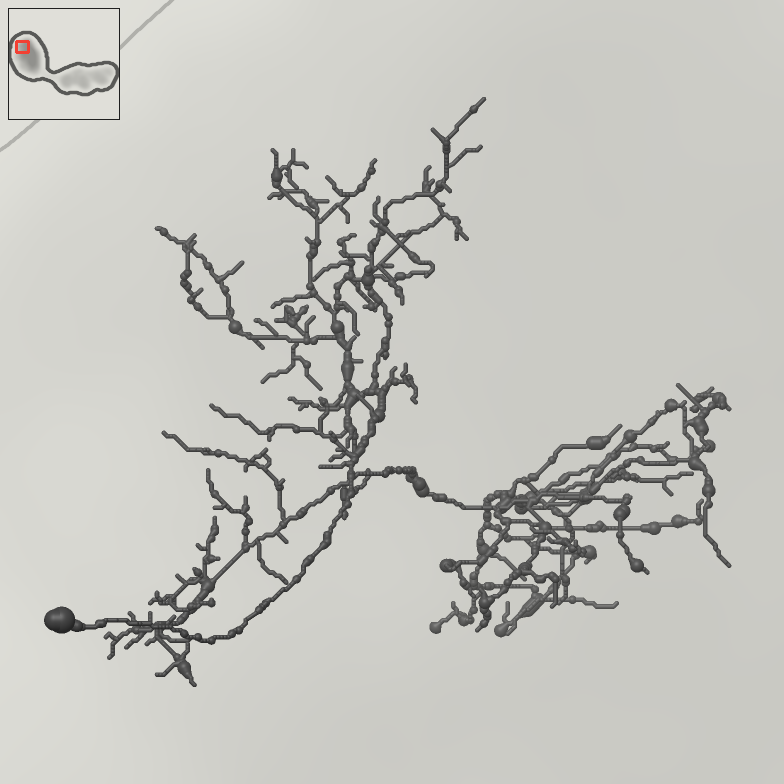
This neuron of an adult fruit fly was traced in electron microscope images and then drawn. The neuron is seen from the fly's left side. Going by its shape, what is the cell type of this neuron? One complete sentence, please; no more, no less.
The cell type that this neuron has is FB5P.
